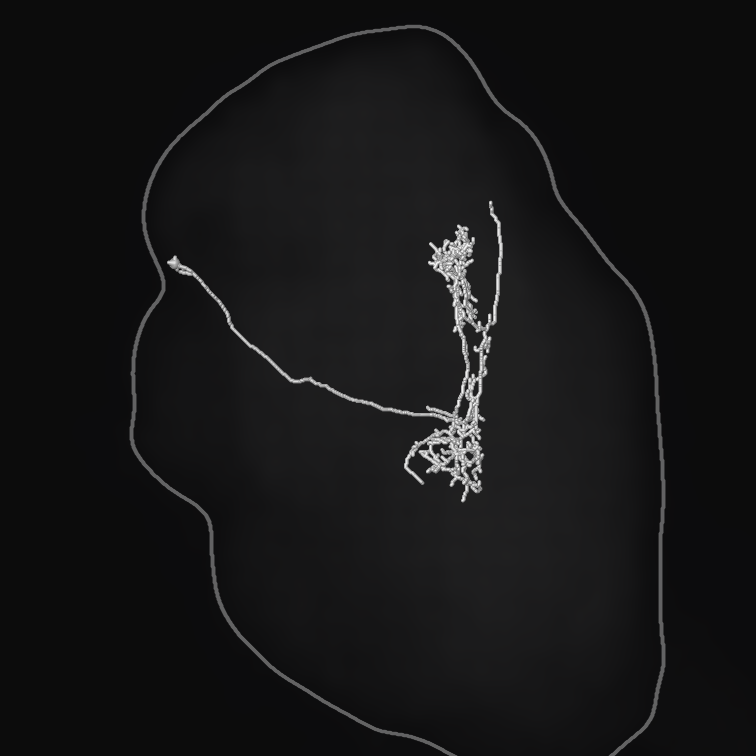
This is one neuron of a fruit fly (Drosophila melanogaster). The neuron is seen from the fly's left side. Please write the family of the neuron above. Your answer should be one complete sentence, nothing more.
As for family, the neuron falls under hemilineage WEDd2.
